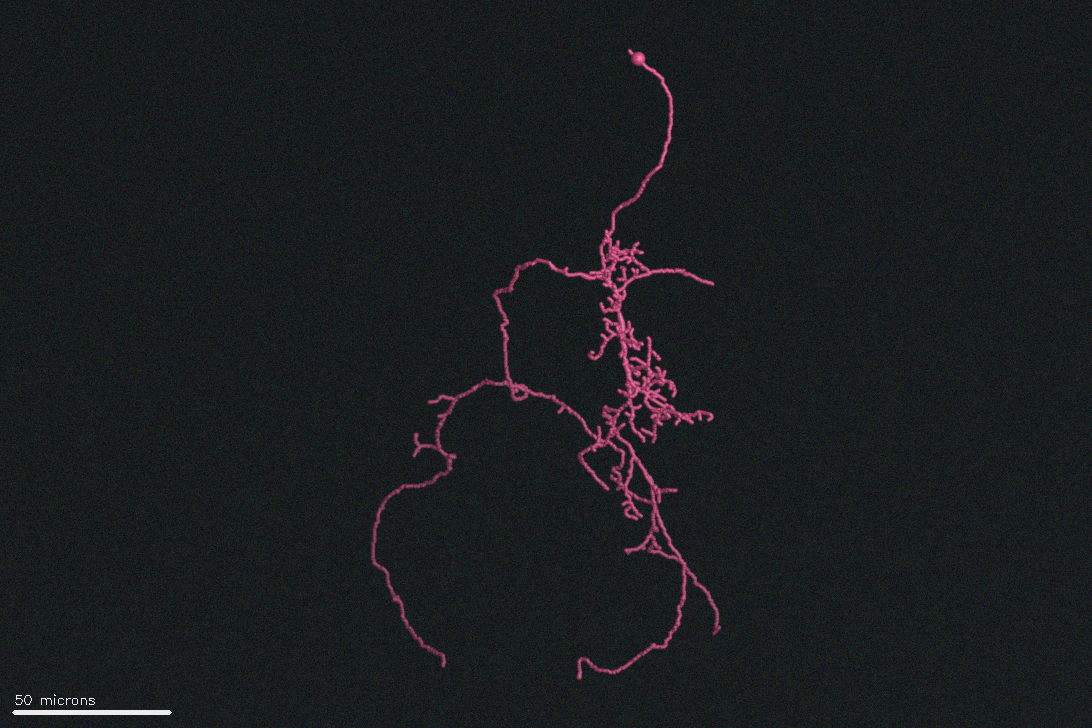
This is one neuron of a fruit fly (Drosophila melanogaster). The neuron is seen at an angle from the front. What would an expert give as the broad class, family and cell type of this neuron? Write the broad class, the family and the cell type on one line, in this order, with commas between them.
central-brain intrinsic neuron, hemilineage CLp1, CL169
